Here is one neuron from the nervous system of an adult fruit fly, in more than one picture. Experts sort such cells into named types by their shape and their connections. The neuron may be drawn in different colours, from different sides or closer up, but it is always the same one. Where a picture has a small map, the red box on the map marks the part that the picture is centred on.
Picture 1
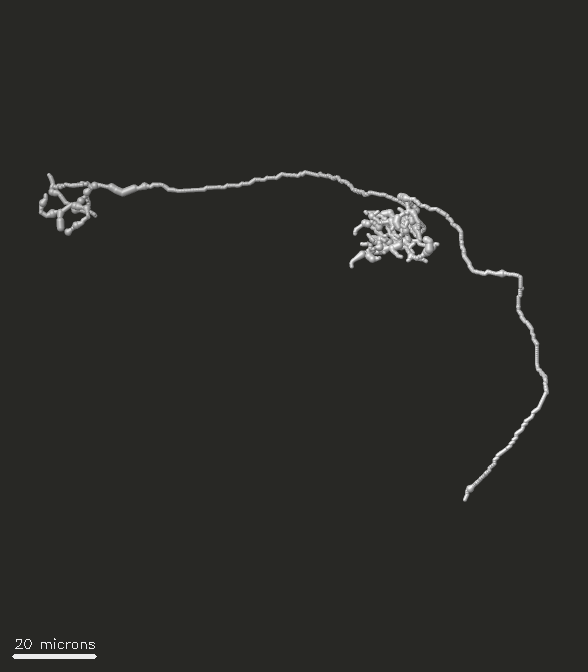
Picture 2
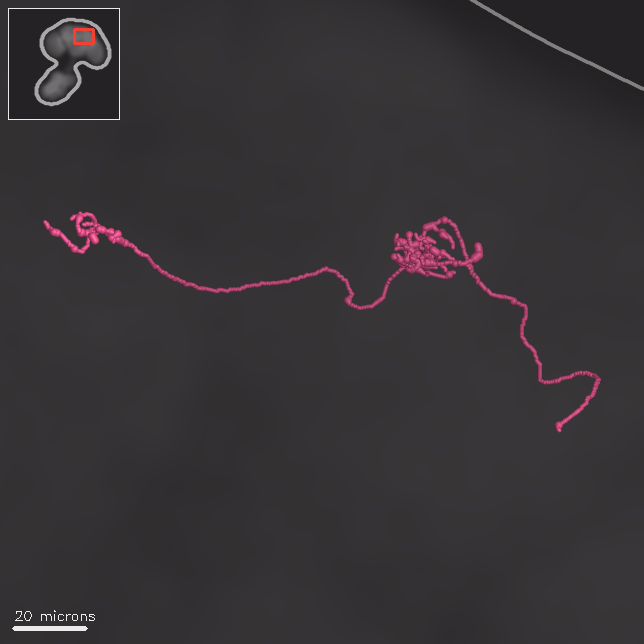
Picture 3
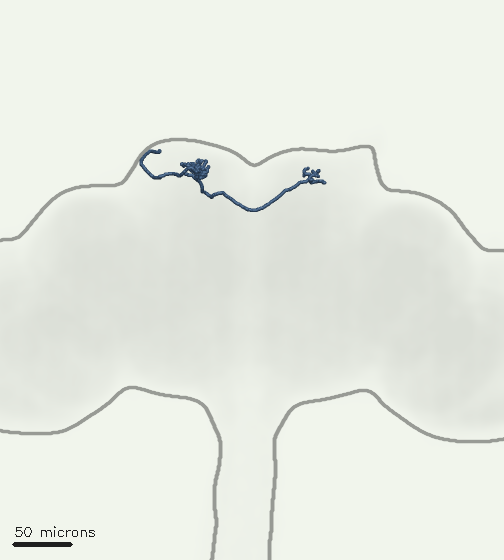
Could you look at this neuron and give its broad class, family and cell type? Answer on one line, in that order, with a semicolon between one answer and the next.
sensory neuron entering the brain; class olfactory; ORN_D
